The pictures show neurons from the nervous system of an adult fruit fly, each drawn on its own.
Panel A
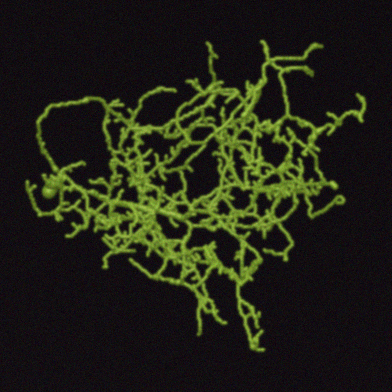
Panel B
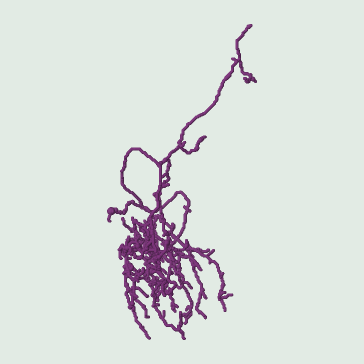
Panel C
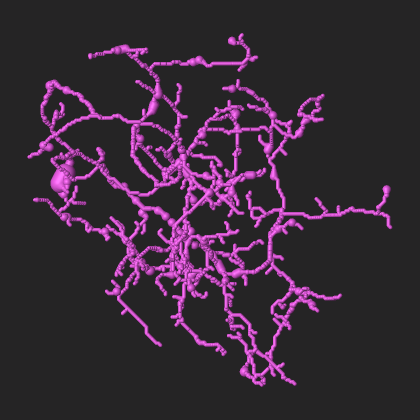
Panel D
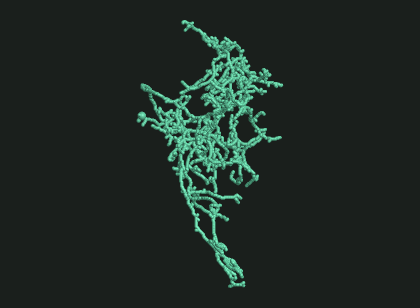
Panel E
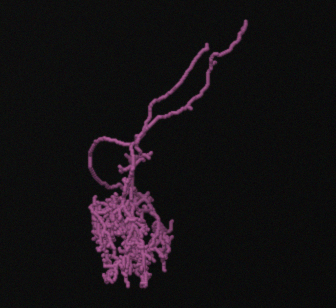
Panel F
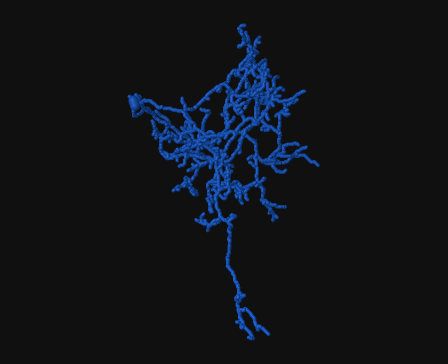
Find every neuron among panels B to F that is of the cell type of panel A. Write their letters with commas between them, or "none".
C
